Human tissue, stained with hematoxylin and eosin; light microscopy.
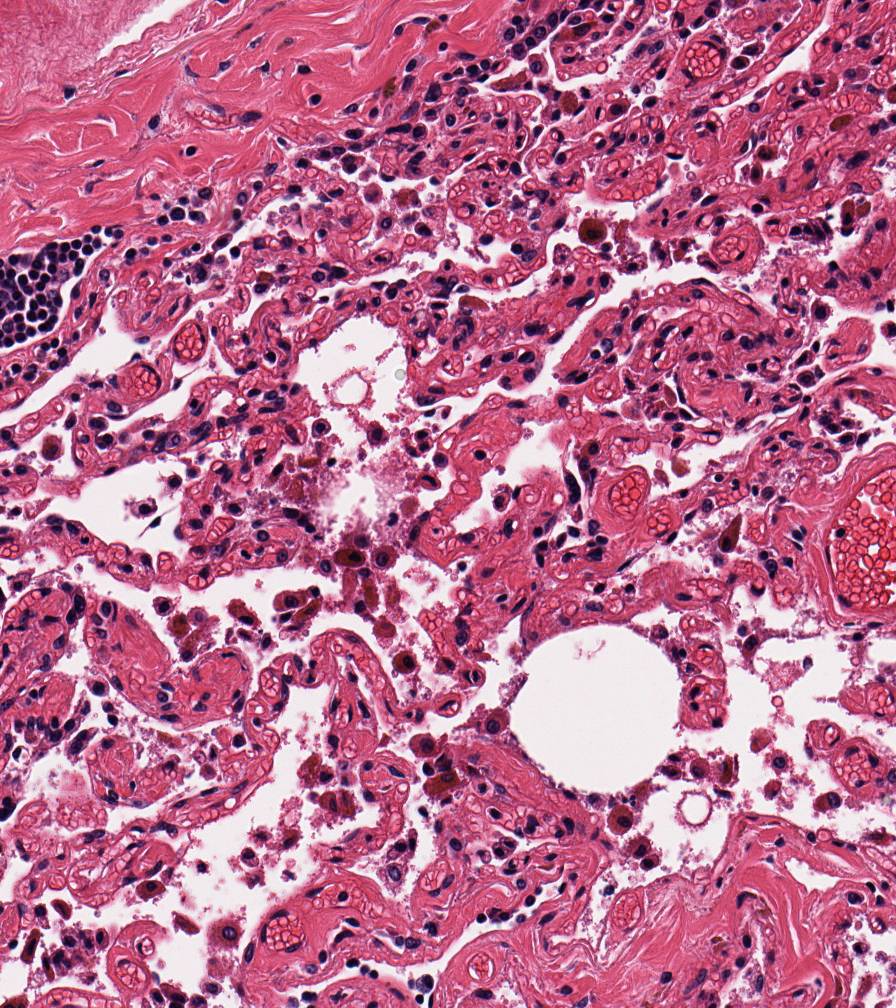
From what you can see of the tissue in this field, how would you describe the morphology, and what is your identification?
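Capillaries in the walls are distended and packed with red blood cells. Macrophages holding brown granular pigment lie free in the spaces, mostly in the centre and lower half. A tight cluster of small, dark, round-nucleated lymphocytes sits at the left edge, upper third. It's lung.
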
